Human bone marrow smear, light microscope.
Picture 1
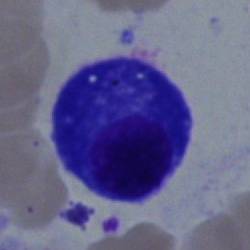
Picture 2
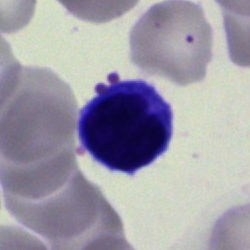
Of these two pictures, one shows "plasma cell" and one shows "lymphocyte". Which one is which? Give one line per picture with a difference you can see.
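The cell in picture 1 is a plasma cell. The cytoplasm is abundant and stains deep blue.
The cell in picture 2 is a lymphocyte. The nucleus fills almost the whole cell.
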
